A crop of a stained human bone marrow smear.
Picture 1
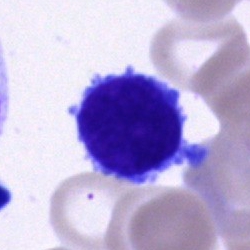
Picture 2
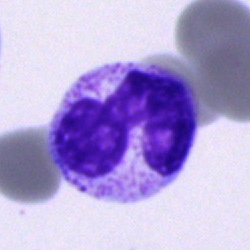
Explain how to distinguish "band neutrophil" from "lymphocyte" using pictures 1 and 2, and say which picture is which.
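Let me see: picture 1 is the lymphocyte, and picture 2 is the band neutrophil. In the first, the cell is roughly round, and its edge is crowded with small knobbly projections, with the biggest bulge at the lower right. Its nucleus takes up nearly the whole cell, so only a very scant rim of blue cytoplasm is left over. The chromatin there is dense and stains dark purple-blue. In the second, the nucleus bends into a horseshoe that opens toward the bottom.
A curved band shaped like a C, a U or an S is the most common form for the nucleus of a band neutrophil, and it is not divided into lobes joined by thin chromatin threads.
Its chromatin is dark purple and coarsely clumped, and I find no nucleoli in the nucleus.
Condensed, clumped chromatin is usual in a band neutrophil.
Grey red cells lie against it on its left and upper right.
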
